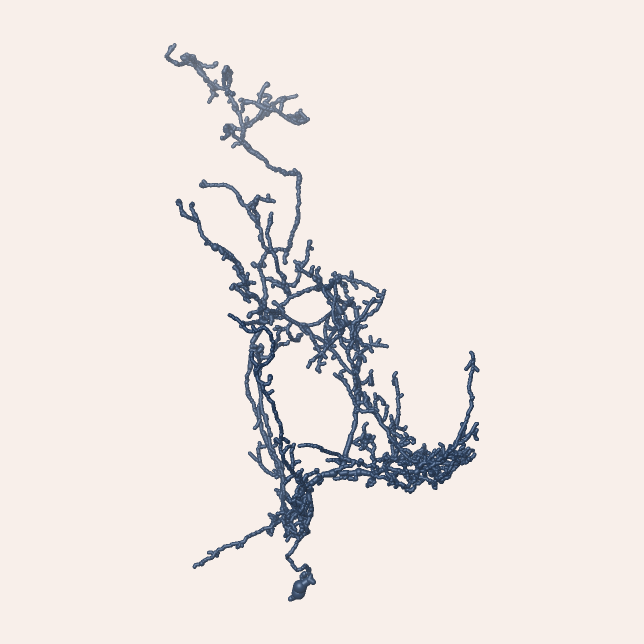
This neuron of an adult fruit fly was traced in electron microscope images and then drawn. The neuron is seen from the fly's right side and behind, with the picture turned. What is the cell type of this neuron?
CL069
